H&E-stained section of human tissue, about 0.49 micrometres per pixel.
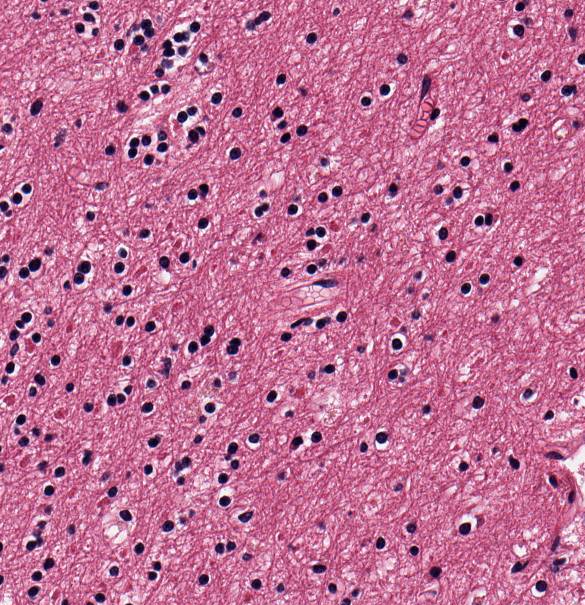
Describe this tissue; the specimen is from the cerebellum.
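Across the whole field, small dark nuclei are scattered fairly evenly, forming no glands or other units. Most are small, round and densely dark blue. Many of these round nuclei lie within a clear, unstained halo. In the upper left, nuclei gather into small, tight clusters.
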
